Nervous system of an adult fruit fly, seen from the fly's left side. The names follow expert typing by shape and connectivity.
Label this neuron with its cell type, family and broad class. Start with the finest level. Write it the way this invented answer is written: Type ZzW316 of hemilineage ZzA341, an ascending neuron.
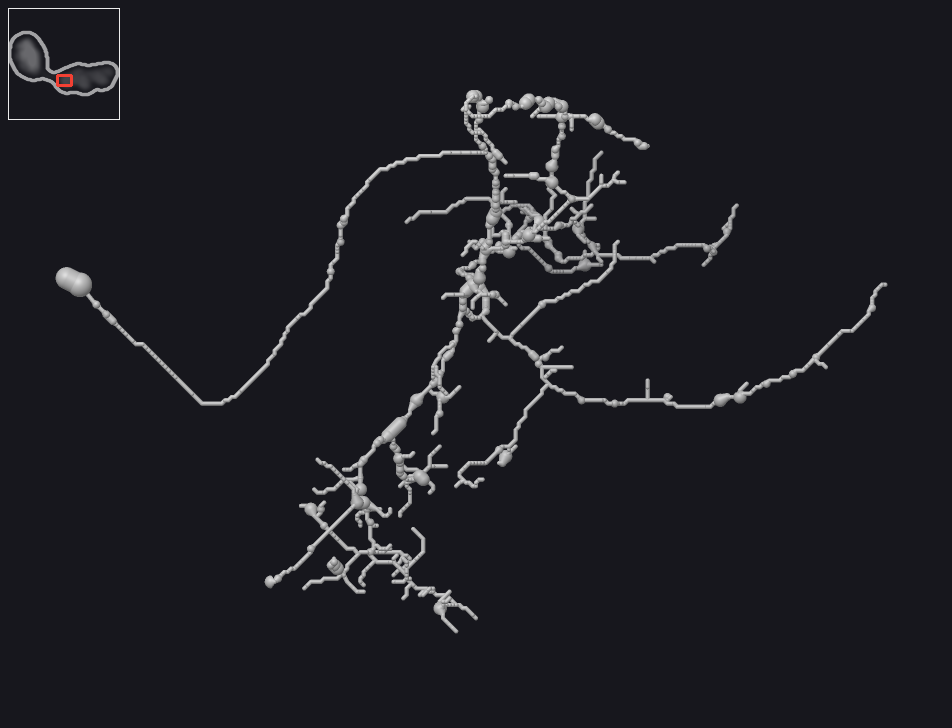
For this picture: Type IN08A050 of hemilineage 08A, a nerve-cord intrinsic neuron.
